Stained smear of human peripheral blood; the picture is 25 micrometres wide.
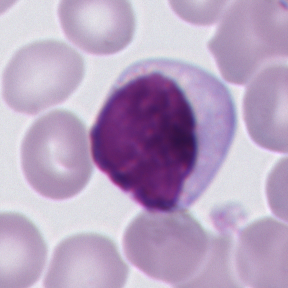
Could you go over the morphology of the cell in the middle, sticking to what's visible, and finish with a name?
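See how dense and coarsely clumped the chromatin is. The cytoplasm is pale bluish-grey, with no coarse granules and no vacuoles in it. That's a large granular lymphocyte.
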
